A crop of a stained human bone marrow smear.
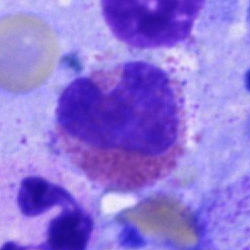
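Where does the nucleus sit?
In the upper part of the cell, with most of the cytoplasm beneath it.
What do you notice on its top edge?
An indentation.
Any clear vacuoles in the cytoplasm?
None are seen.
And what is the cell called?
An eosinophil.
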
